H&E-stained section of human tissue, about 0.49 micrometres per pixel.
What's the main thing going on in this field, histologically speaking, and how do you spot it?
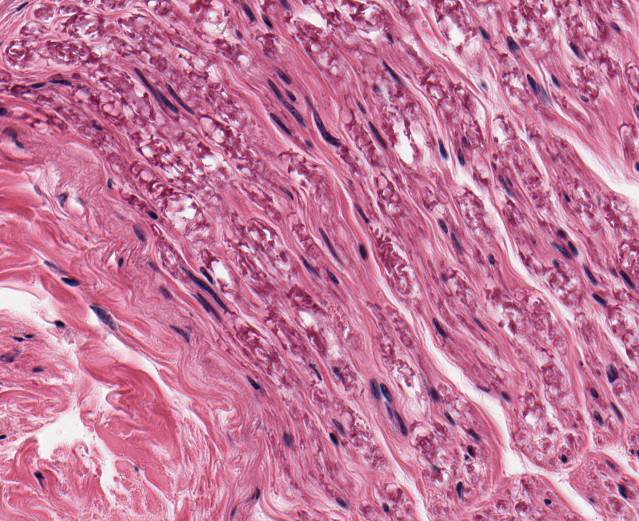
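This is mostly nerve fascicle. Look at the bands: the pink material inside them is frothy and bubbly, full of small clear spaces.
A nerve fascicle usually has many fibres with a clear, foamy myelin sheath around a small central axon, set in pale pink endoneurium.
Down in the lower left corner the tissue is denser, more uniformly pink and fibrous, with fewer nuclei than elsewhere.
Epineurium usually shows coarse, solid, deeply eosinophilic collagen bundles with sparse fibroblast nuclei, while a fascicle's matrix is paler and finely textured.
There's no epithelium, gland or fat cell anywhere.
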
